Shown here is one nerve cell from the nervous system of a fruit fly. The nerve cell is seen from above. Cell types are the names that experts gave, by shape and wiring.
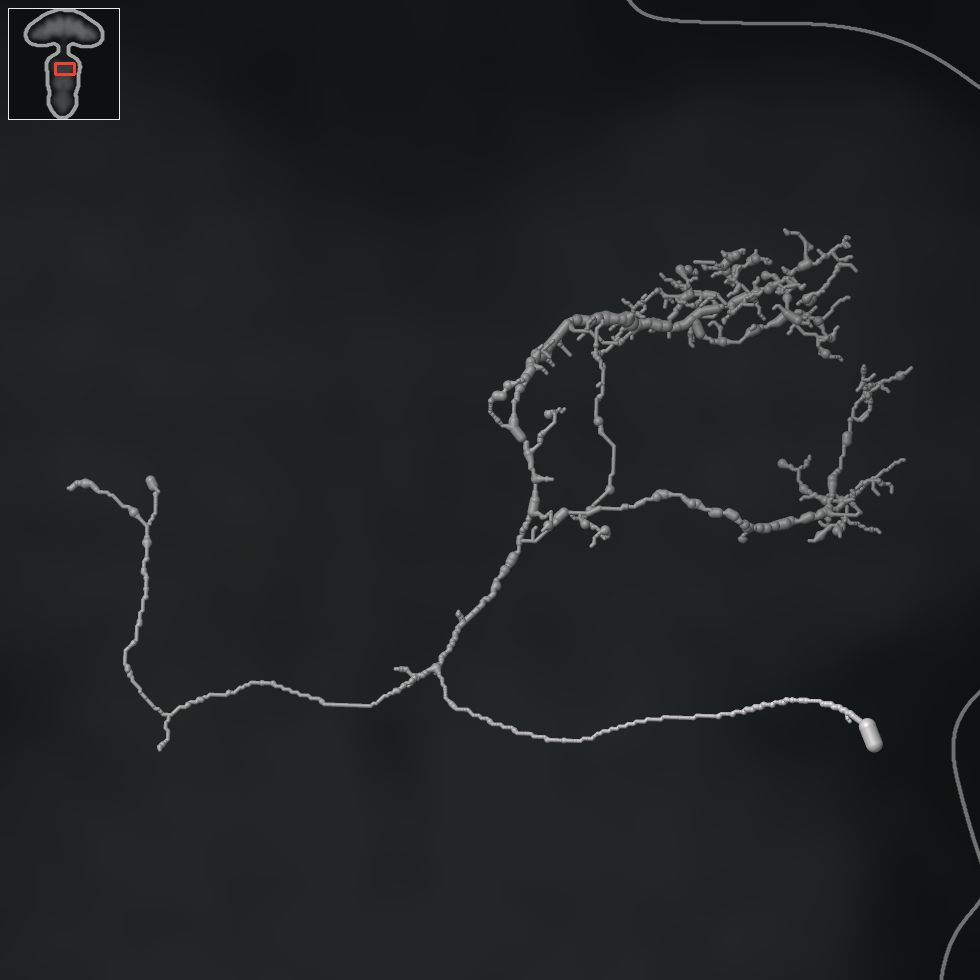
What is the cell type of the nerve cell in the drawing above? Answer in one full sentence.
By type, the nerve cell is IN23B048.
